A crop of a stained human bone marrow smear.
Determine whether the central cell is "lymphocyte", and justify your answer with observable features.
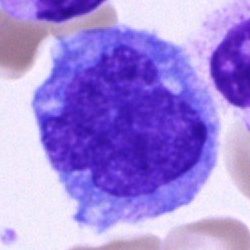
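On inspection, the outline is roughly round, its edge slightly ragged. The chromatin is finely granular rather than coarsely clumped. A moderate rim of blue cytoplasm surrounds the nucleus, with no distinct granules and a few small pale spots beside the nucleus.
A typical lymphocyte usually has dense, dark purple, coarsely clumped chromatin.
The chromatin here therefore counts against lymphocyte. Conclusion: the cell is a monocyte, not a lymphocyte.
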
